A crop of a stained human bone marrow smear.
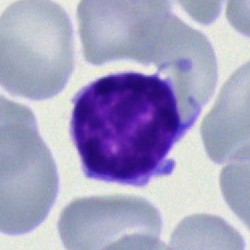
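Lymphocyte in the middle of this stained human bone marrow smear. Its nucleus fills almost the whole cell, I notice, and the chromatin looks dark purple and coarsely clumped, though a few paler streaks run through it. Only a very thin rim of paler violet cytoplasm shows, mostly along the lower edge. On the right side, small purple blebs project from the cell.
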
